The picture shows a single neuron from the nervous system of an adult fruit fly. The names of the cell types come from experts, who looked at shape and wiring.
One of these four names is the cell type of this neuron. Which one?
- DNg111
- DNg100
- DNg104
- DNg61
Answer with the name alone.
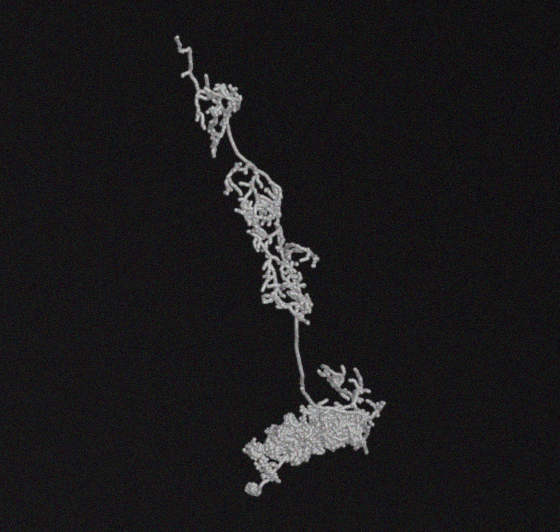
DNg100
